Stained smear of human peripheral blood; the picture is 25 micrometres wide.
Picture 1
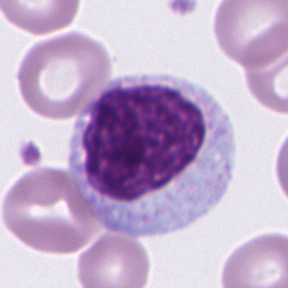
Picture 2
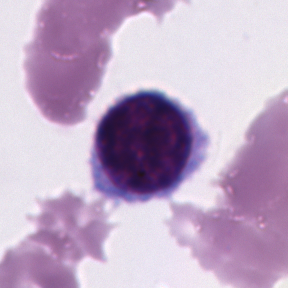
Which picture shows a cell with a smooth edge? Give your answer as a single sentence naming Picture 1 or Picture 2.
The cell in Picture 1 has a smooth outline.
